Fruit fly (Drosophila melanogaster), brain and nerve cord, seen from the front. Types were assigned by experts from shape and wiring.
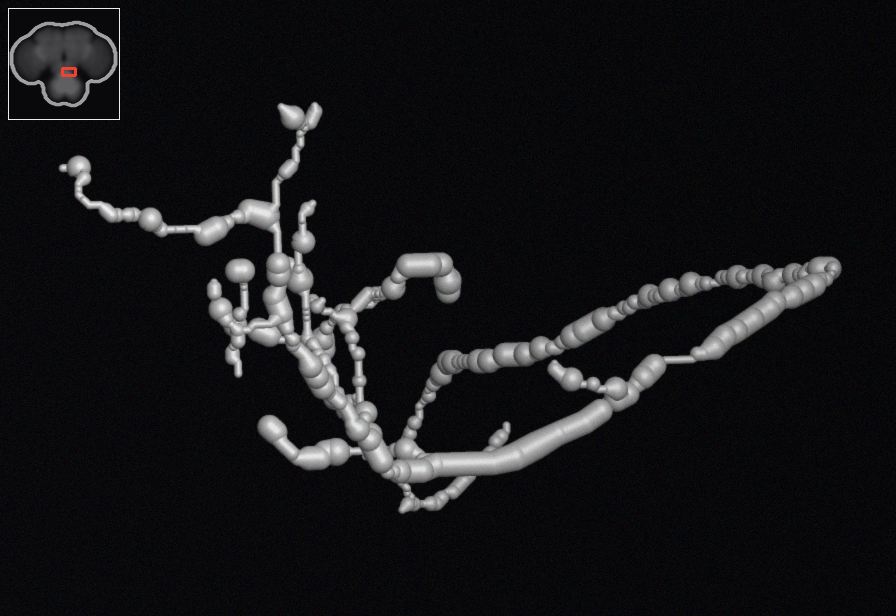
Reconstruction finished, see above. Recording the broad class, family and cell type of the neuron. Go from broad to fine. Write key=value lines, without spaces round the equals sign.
broad_class=sensory neuron entering the brain
family=class mechanosensory
cell_type=BM_Vt_PoOc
